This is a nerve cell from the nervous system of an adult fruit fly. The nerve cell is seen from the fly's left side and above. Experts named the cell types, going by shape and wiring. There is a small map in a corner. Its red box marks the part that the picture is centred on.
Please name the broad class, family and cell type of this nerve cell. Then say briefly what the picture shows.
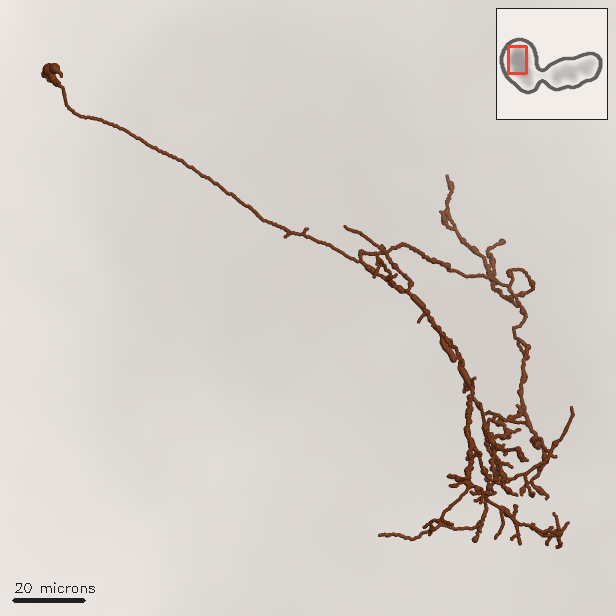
Its broad class is central-brain intrinsic neuron. The family is hemilineage SMPad2. It is of cell type PS007. By the scale bar it is about 150 microns wide in this view. Dozens of branch ends can be seen.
